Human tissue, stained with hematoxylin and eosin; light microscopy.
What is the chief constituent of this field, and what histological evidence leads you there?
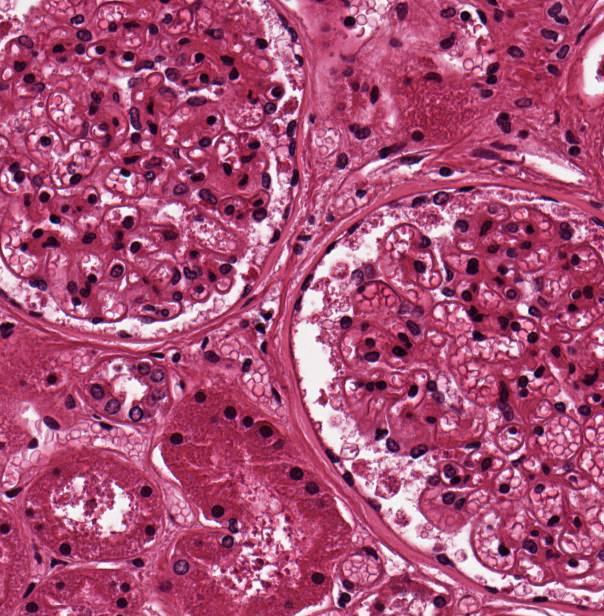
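The cortical labyrinth of the kidney is what you're looking at. See the two large rounded glomeruli, one at the upper left and one across the right half.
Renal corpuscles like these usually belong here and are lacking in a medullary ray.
Down at the lower left, tubules are lined by cuboidal cells with granular eosinophilic cytoplasm and round nuclei.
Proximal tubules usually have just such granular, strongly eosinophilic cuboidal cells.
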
